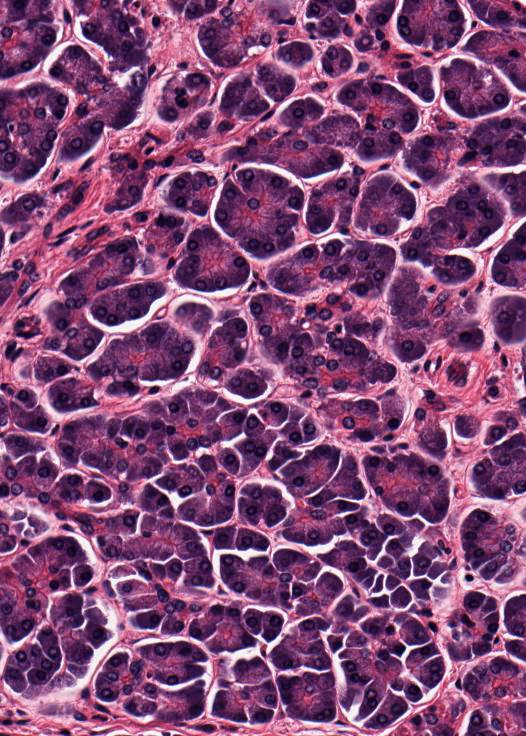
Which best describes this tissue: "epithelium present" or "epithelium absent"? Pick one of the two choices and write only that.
Epithelium present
